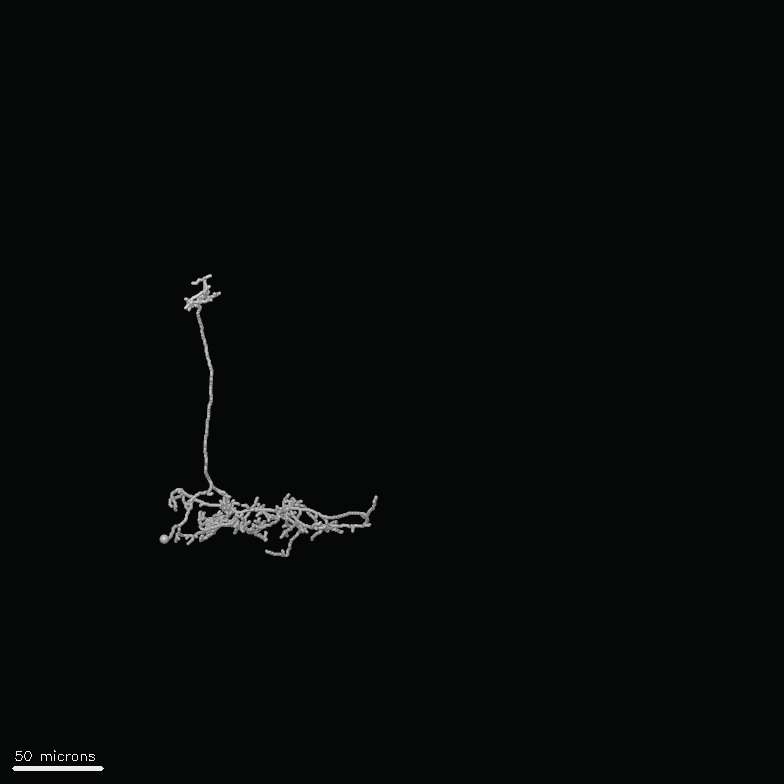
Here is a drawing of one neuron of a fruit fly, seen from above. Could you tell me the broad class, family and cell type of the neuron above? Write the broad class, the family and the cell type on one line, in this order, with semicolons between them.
central-brain intrinsic neuron; hemilineage DL1_ventral; AOTU052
